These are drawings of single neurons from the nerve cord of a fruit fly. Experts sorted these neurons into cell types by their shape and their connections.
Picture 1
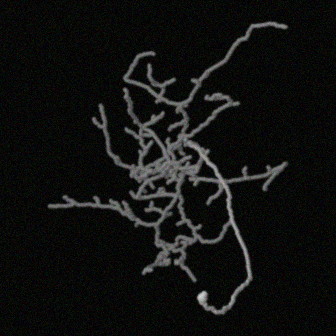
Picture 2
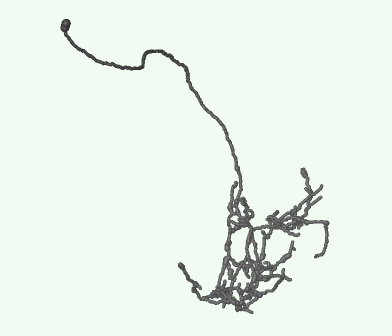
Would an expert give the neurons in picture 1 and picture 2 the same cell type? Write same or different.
different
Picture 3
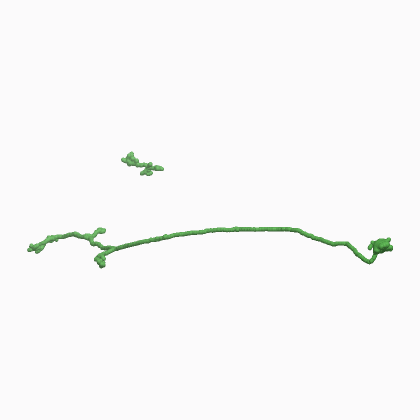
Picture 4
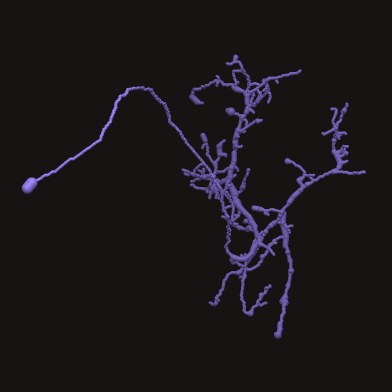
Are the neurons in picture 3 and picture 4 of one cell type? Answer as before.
different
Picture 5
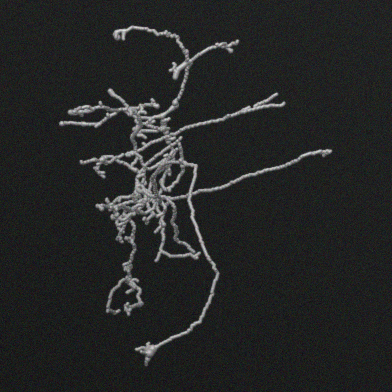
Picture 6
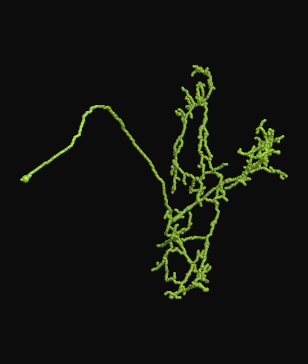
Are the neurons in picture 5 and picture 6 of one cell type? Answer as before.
different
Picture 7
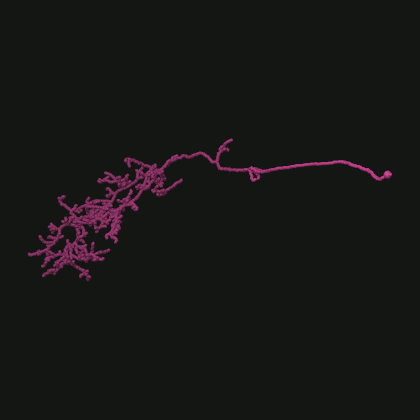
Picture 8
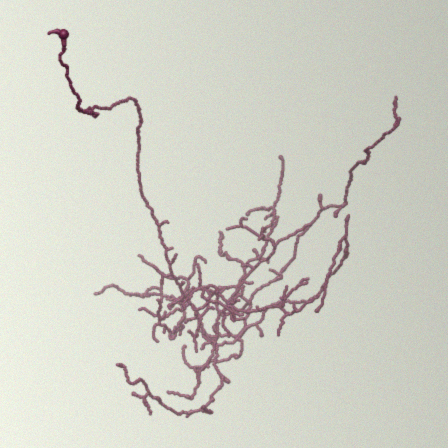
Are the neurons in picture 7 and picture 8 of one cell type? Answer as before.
same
